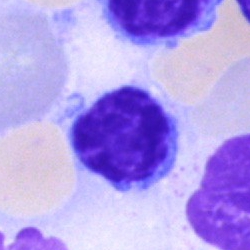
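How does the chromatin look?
Dense, dark purple and coarsely clumped.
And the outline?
Roughly round, with a slightly uneven edge.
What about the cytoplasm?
No granules in it, and no vacuoles either.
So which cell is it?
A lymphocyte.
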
